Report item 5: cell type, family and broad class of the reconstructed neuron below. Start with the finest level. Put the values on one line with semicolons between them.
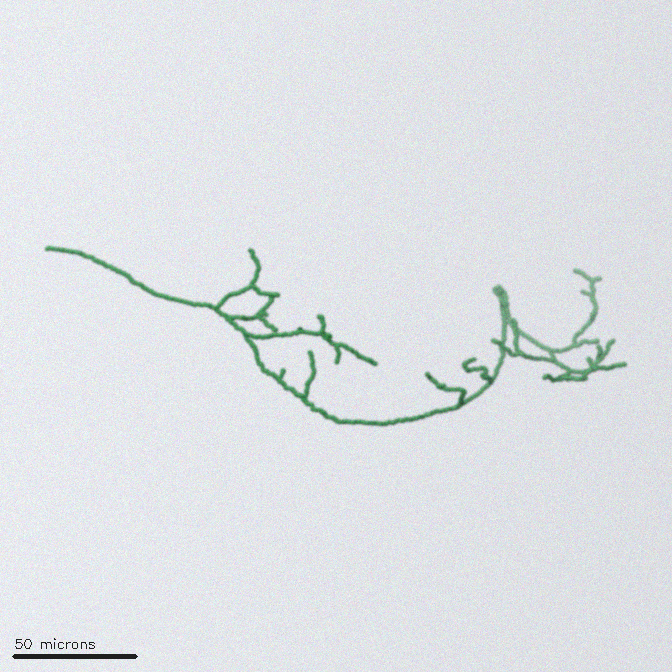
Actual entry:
DNg59; hemilineage MD3; descending neuron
